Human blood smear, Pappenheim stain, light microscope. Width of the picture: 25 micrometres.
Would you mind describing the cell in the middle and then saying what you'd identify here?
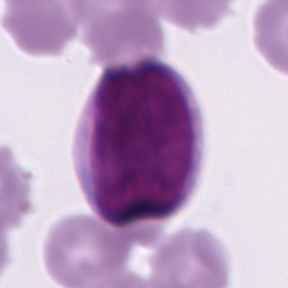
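The cell has a smooth, oval outline and measures about 15 by 11 micrometres. Its nucleus, oval and about 15 by 9 micrometres, fills about 80% of the cell's area and stains darkest along its lower edge. The cytoplasm is a narrow rim of pale lilac-blue, widest on the left side of the cell. This cell is a myeloblast.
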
